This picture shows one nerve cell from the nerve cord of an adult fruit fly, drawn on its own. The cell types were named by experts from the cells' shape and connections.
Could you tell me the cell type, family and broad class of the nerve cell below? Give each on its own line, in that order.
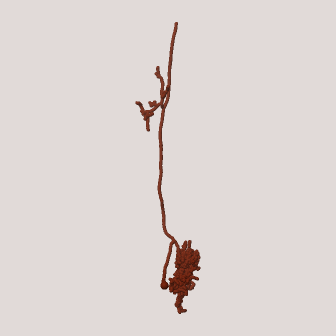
AN06B005
hemilineage 06B
ascending neuron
